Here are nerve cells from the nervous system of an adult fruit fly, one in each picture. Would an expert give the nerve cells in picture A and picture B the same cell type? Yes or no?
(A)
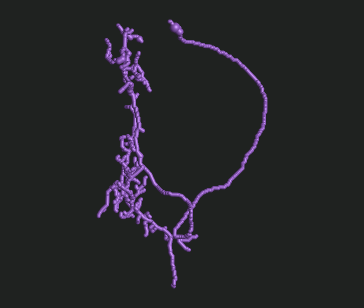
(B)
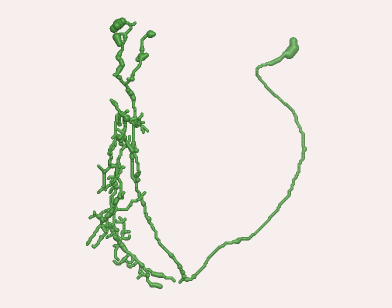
yes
